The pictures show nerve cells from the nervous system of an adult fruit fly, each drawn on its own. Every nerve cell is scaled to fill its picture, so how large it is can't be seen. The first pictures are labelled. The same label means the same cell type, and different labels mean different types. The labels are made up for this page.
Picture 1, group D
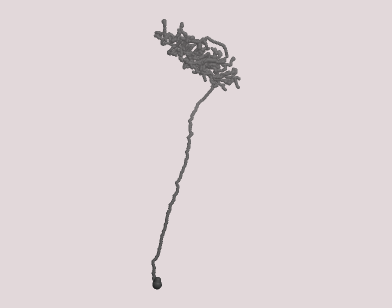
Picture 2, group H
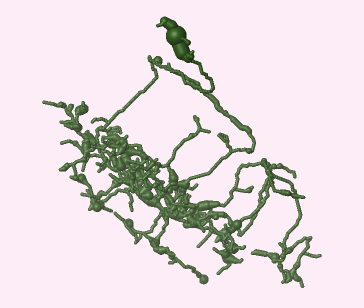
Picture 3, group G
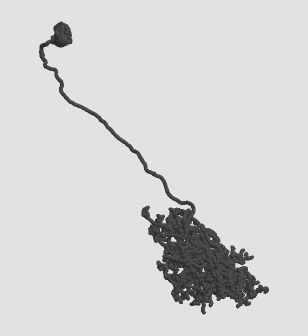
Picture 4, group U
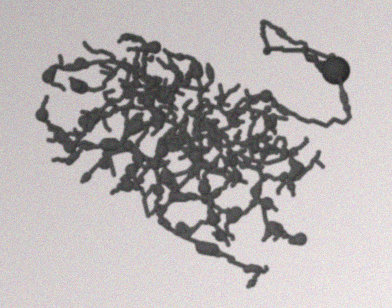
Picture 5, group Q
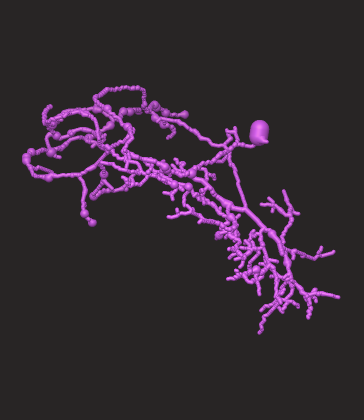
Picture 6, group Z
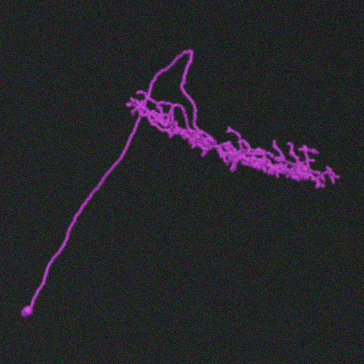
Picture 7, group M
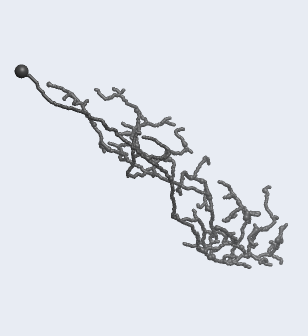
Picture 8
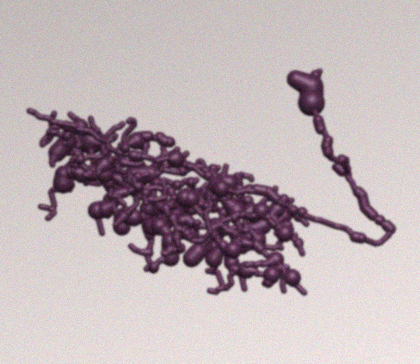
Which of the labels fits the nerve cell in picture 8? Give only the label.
group G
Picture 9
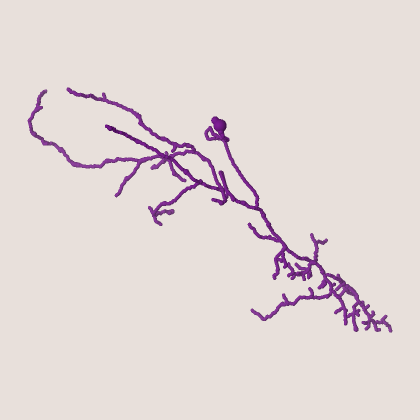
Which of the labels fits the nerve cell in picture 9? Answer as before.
group Q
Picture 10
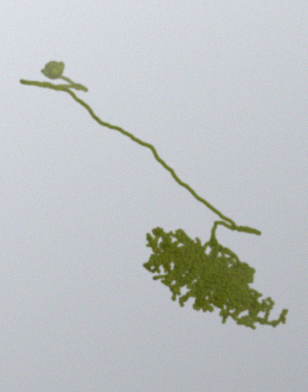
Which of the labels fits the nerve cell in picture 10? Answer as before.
group G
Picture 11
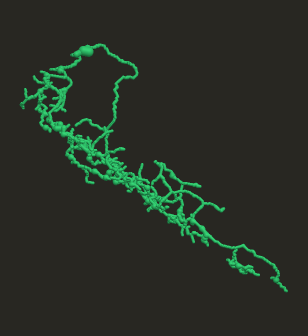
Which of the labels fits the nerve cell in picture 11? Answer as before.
group Z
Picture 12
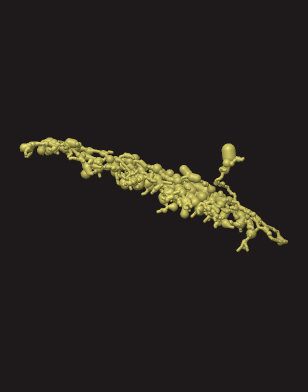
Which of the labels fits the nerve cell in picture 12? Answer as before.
group G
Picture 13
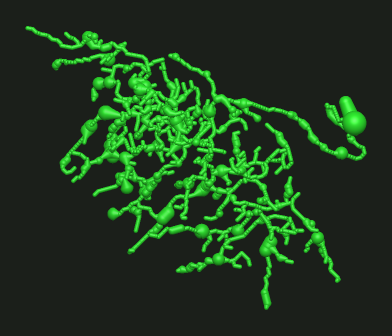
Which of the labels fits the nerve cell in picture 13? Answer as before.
group U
